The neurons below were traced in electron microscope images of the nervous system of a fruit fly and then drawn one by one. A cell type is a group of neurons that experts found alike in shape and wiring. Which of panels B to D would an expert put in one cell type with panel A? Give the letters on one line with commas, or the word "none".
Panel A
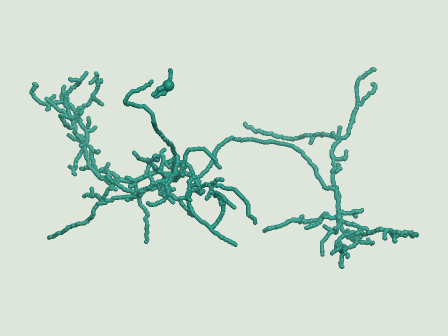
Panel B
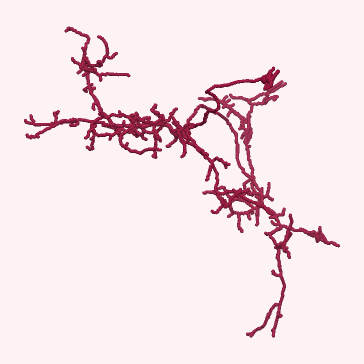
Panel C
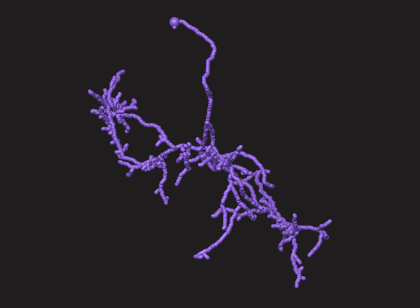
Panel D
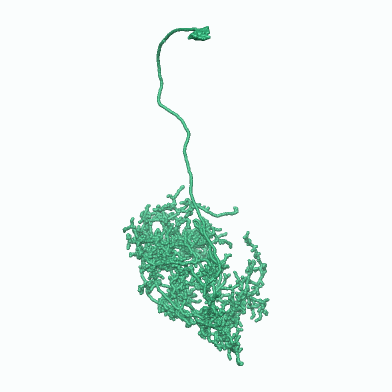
B, C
